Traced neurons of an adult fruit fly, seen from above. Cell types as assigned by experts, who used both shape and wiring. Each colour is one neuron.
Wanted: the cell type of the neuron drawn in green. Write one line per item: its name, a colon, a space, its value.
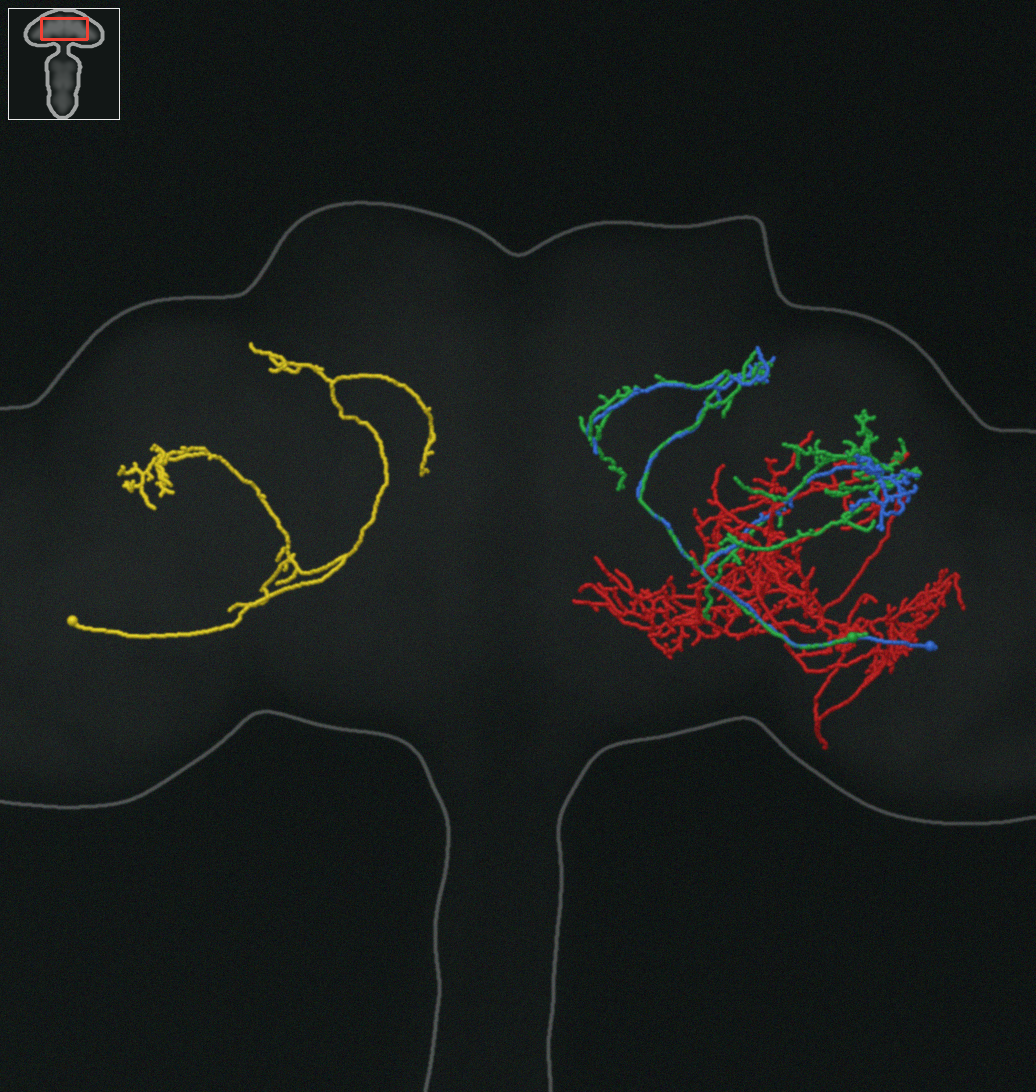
cell type: SLP356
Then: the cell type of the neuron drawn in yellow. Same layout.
cell type: SLP246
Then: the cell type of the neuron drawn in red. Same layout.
cell type: LoVP97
